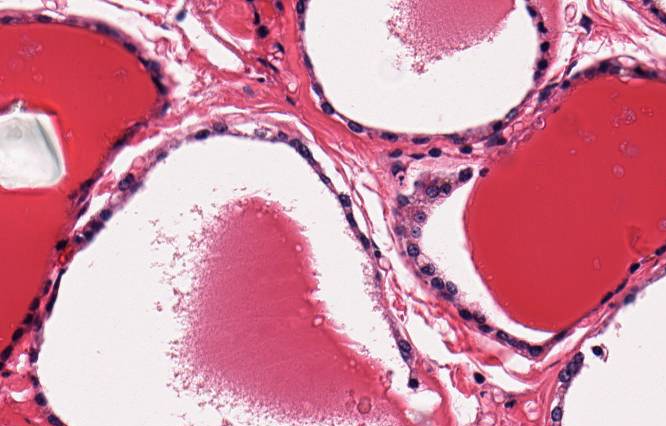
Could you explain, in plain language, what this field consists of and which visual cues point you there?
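What this field mainly shows is the thyroid follicle. See how each one is lined by a single layer of flattened to low cuboidal cells, their small, dark, round to oval nuclei spaced evenly along the walls.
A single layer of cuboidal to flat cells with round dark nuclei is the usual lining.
Now notice the follicles on the left and right, filled with homogeneous, deep red, glassy colloid.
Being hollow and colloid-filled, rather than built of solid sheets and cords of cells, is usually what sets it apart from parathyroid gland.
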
